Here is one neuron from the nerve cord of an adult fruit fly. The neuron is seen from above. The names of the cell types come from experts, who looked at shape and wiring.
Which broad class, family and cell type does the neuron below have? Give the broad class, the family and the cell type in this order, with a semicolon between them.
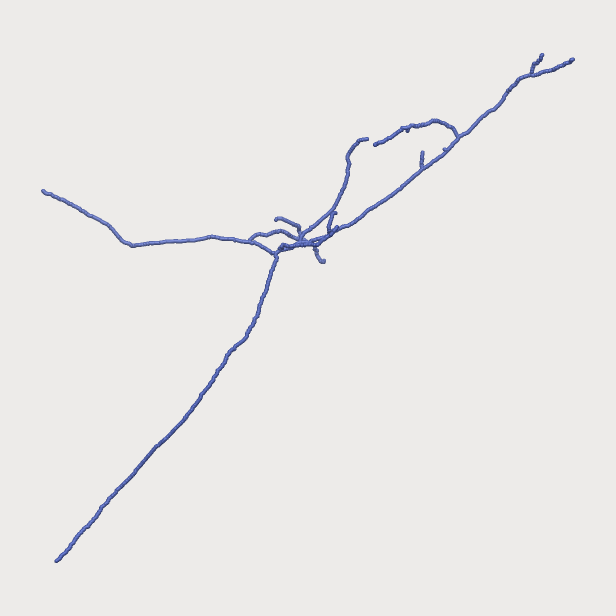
sensory neuron ascending to the brain; class mechanosensory proprioceptive; SApp13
